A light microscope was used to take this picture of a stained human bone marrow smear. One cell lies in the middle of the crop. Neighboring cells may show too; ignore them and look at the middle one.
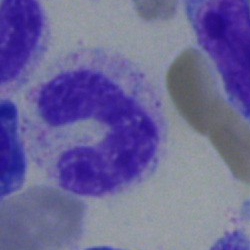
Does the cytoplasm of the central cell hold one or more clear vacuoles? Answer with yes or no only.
No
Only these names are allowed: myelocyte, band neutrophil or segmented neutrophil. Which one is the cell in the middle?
band neutrophil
